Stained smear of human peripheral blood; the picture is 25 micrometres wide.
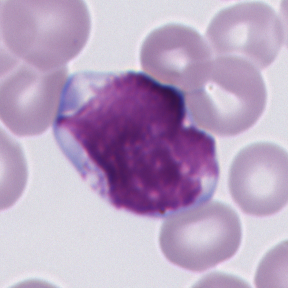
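Large granular lymphocyte; peripheral blood smear, stained. Outline angular, with several fairly straight edges. Nucleus a single unlobed mass with an uneven margin, filling about 70% of the cell's area. Cytoplasm very pale, faint blue tint along its outer edge, widest band on the left side.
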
